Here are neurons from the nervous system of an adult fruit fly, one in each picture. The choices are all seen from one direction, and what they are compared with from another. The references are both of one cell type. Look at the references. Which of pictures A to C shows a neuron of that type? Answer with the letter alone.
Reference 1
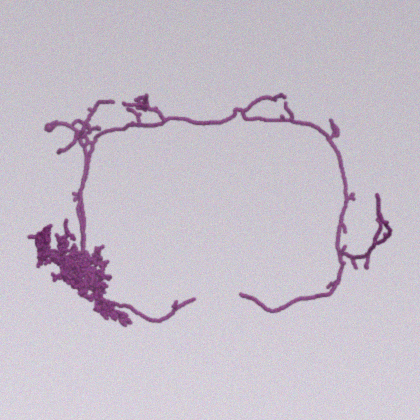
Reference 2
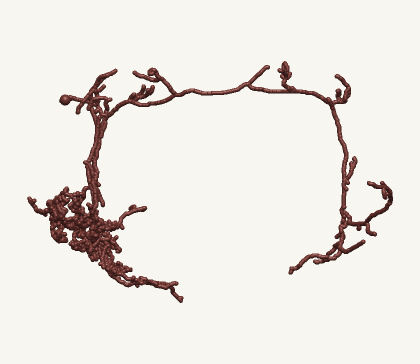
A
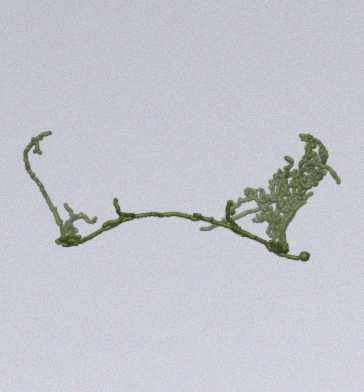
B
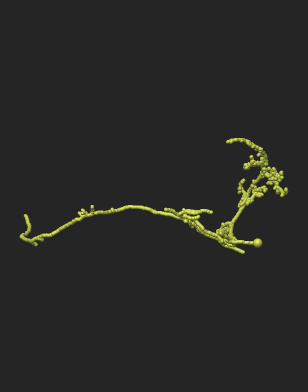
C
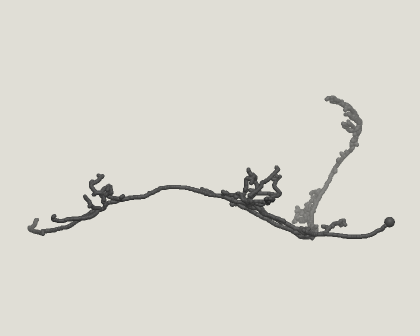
A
